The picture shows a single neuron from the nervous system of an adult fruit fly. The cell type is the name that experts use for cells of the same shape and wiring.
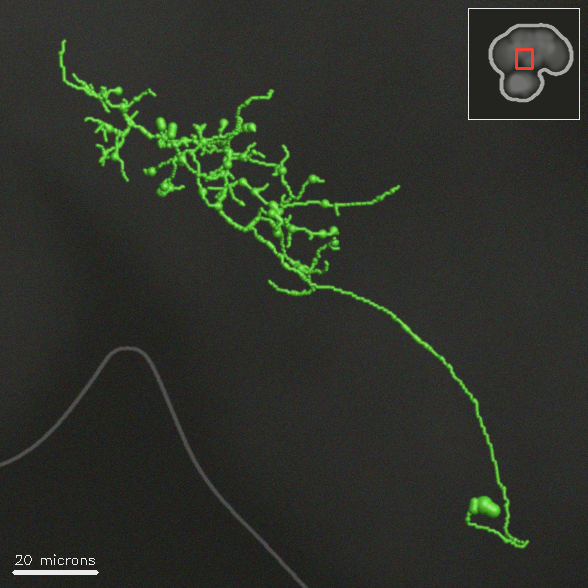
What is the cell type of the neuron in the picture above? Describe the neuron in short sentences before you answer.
The cell body is at the lower right of the picture. By the scale bar it is about 120 microns tall in this view. The picture shows dozens of branch ends. It is a central-brain intrinsic neuron. Its cell type is CB3738.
